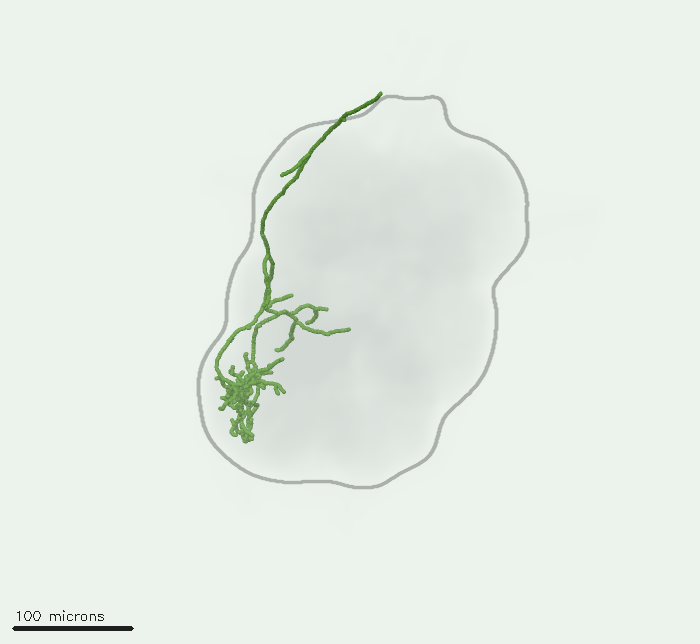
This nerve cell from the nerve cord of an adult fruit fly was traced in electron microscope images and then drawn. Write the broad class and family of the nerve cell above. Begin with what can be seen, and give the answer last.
No cell body is drawn. By the scale bar it is about 300 microns tall in this view. It is a descending neuron. Its family is DNg.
